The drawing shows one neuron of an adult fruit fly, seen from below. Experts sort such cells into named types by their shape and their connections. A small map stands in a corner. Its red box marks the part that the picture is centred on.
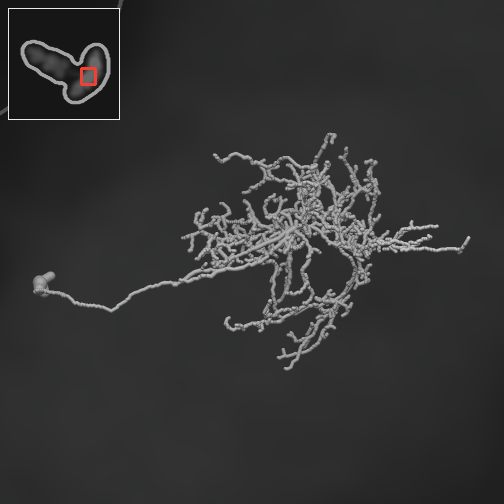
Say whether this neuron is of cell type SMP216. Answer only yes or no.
no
